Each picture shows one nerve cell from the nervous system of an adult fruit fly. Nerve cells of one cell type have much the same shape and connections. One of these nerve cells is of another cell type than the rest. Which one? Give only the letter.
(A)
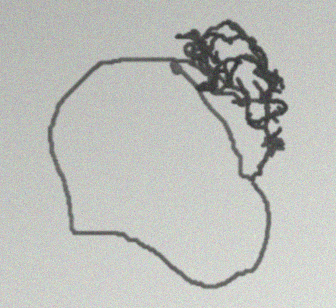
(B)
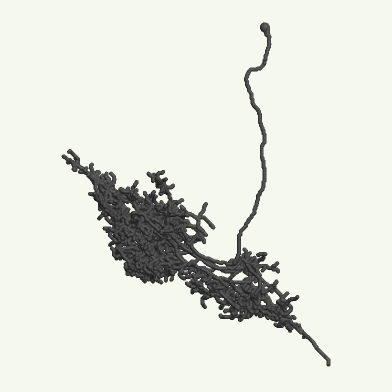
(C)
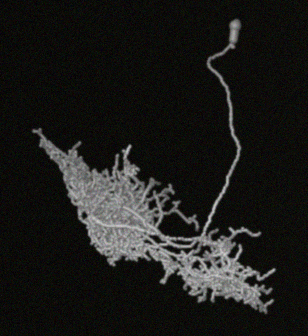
A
